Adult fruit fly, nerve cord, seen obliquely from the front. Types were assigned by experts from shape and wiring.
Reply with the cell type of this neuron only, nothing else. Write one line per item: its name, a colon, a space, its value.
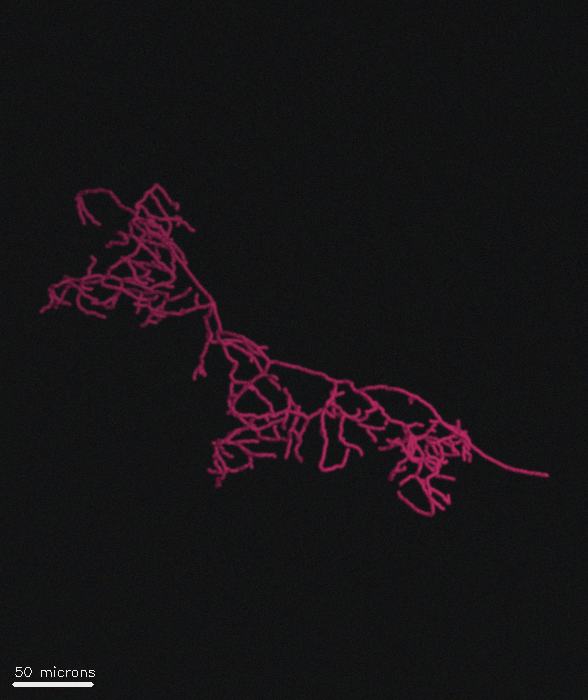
cell type: DNge073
